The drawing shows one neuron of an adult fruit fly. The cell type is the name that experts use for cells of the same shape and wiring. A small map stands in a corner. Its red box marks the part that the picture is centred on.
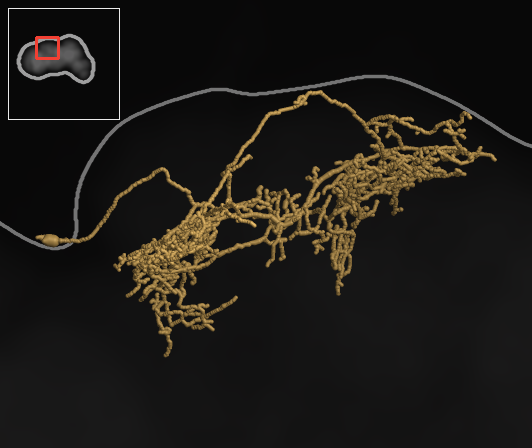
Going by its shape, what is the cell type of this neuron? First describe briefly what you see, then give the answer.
The cell body can be seen on the left of the picture. Dozens of branch ends can be seen. This is a central-brain intrinsic neuron. It is of cell type GNG191.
